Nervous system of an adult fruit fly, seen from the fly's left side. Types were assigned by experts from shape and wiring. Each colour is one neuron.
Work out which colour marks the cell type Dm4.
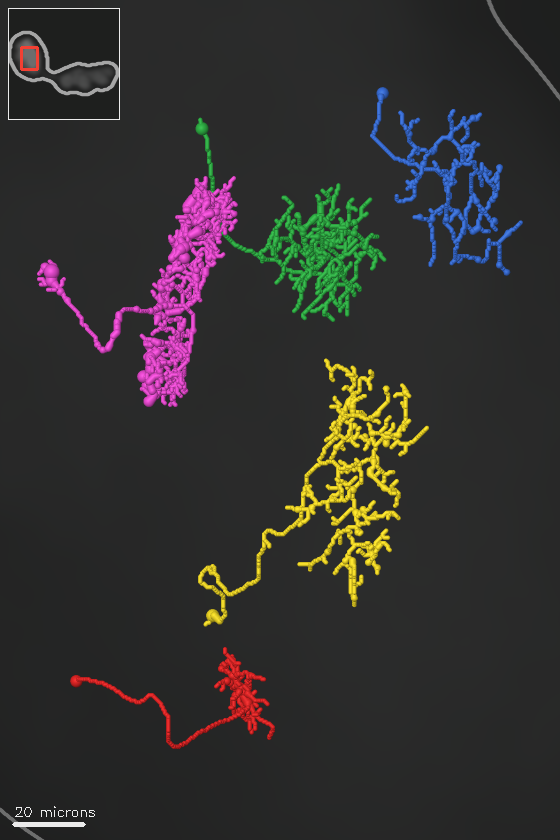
magenta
